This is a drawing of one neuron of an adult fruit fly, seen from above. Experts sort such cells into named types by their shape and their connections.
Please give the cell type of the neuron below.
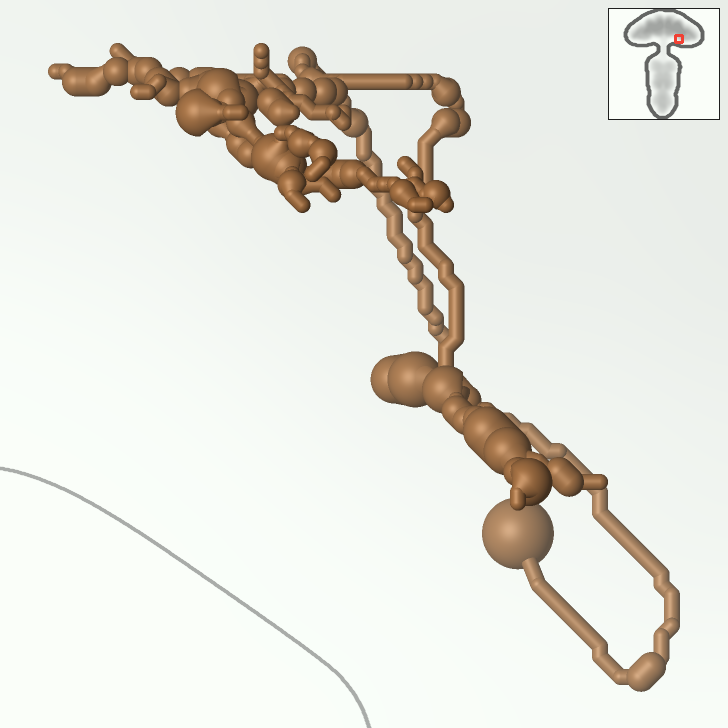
T5d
